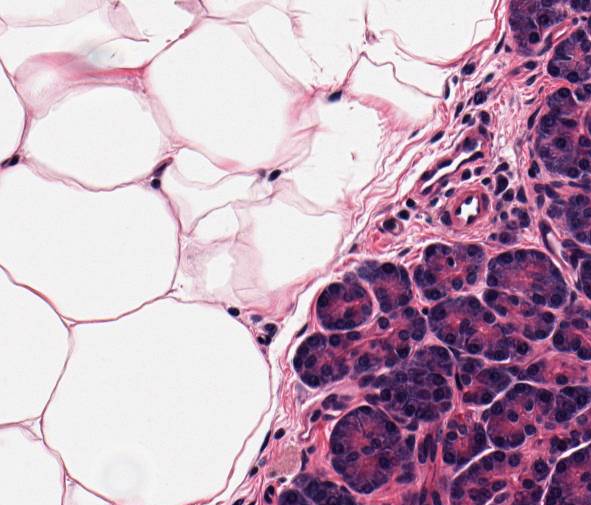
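Pancreas. Fat fills the left and upper part of the field; densely packed glandular tissue fills the right and lower right. The adipocytes are large empty polygonal spaces with thin pink membranes around them and flattened nuclei pressed to their edges. Notice the acinar cells: dark purple at the base, pinker and granular toward each acinus's centre.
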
